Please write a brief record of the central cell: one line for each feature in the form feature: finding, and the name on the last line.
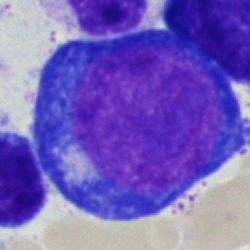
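Edge: smooth, on a rounded outline
Cytoplasm: deep blue, without granules
Clear zone: pale, in the cytoplasm beside the lower left of the nucleus
Cell: proerythroblast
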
